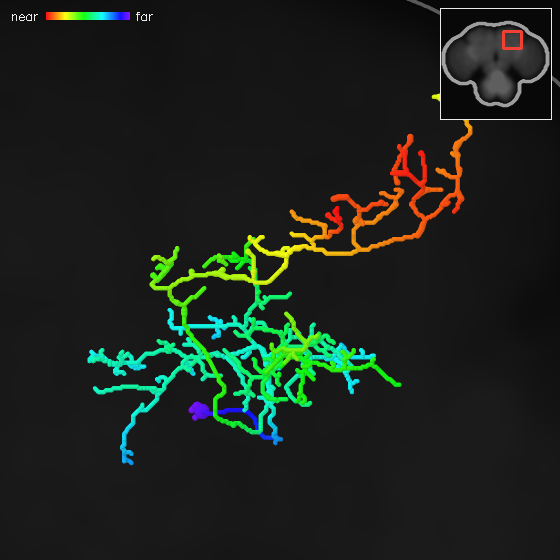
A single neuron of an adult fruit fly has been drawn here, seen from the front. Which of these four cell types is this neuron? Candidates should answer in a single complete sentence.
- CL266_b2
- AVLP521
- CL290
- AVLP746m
Under the cell type CL290 falls this neuron.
